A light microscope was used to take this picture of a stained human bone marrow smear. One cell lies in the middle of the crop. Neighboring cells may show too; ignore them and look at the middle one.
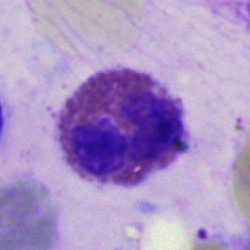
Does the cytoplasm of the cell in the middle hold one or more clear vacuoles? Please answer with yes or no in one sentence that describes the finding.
No, its cytoplasm holds no clear vacuoles, and no vacuoles of any kind.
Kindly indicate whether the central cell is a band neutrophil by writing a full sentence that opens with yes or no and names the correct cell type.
No, it is an eosinophil, not a band neutrophil, that lies at the centre of the crop.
